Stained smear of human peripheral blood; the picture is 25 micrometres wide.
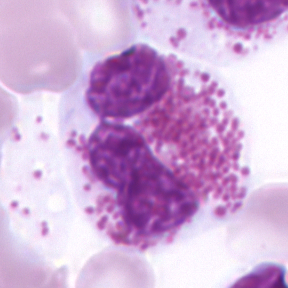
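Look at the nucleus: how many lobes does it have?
Two, one above the other, joined by a narrow waist.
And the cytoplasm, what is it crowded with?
Many pinkish-red granules, round and roughly equal in size.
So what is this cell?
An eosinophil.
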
